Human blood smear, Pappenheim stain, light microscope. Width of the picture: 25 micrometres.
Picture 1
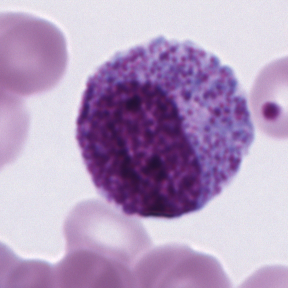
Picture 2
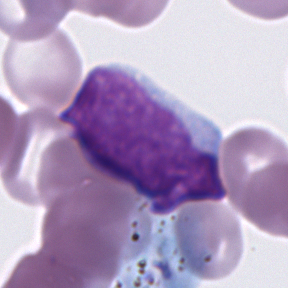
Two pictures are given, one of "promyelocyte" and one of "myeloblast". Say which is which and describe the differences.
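In the first picture you have a promyelocyte, and in the second a myeloblast. Begin with the outlines: the promyelocyte is round with a slightly bumpy edge and about 16 micrometres across, while the myeloblast is angular, roughly rectangular rather than round. Next, look for granules: the promyelocyte's cytoplasm is crowded with many small purple granules, and more of them speckle the surface of its nucleus, whereas the myeloblast shows none in its cytoplasm.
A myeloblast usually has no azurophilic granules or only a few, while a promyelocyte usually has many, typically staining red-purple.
Then compare the cytoplasm: in the promyelocyte it forms a pale lilac-blue crescent on the upper right, and in the myeloblast a narrow band of pale blue lies along the upper right side, with the nucleus filling most of the cell.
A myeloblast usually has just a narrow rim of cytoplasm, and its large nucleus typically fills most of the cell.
Neither cell shows vacuoles in its cytoplasm. One more detail in the first picture: a red cell at the right edge holds a single small dark purple dot.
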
